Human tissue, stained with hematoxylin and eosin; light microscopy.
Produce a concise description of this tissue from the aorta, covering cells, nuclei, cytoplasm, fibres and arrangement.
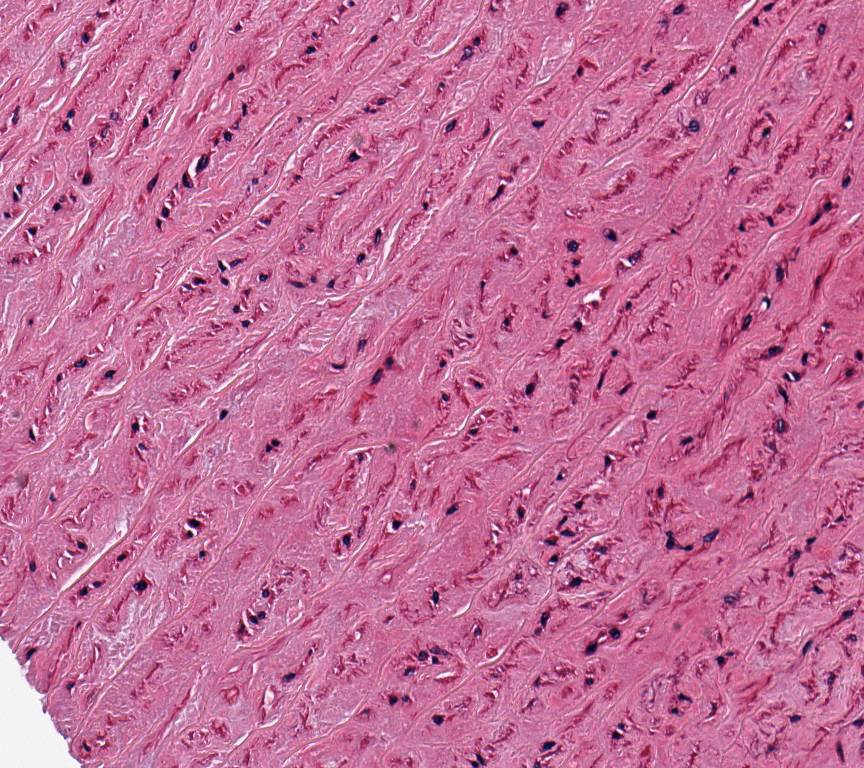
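Fibres follow a gently wavy rather than straight course. Small, dark, elongated nuclei lie along them. Between the nuclei, the matrix stains pink throughout the field. There is no epithelium anywhere in the field.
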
